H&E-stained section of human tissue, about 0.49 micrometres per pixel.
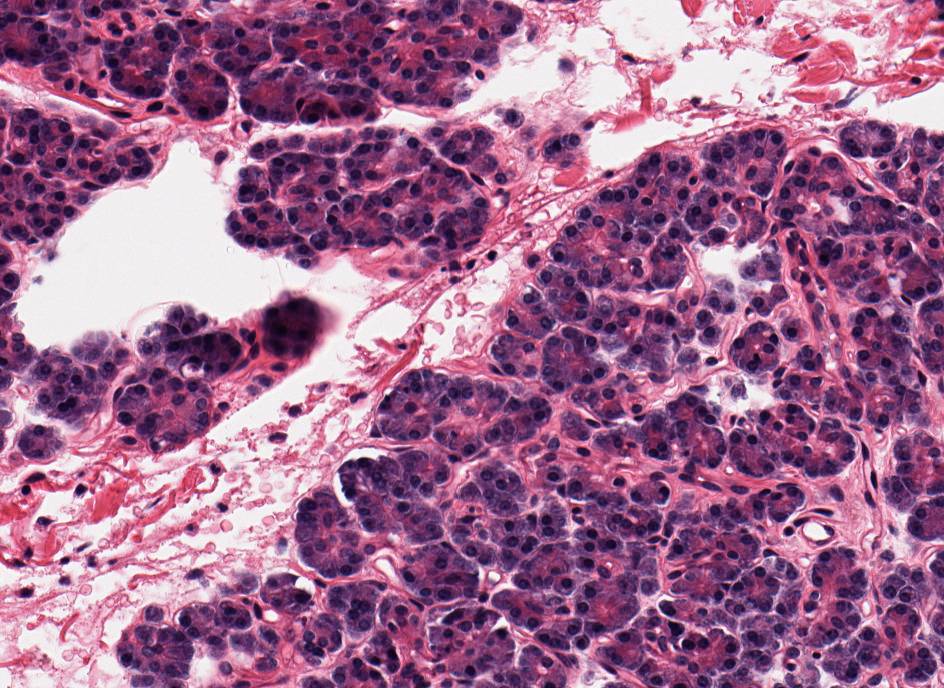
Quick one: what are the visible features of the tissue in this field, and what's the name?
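Most of the field is occupied by lobules of tightly packed acini. Between lobules, a band of loose, wispy connective tissue runs diagonally from the lower left toward the upper centre. The acinar cells carry round, dark nuclei set toward the outer edge of each acinus, and their cytoplasm is mostly purple, becoming pinker toward the centres of the acini. The tissue is pancreas.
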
